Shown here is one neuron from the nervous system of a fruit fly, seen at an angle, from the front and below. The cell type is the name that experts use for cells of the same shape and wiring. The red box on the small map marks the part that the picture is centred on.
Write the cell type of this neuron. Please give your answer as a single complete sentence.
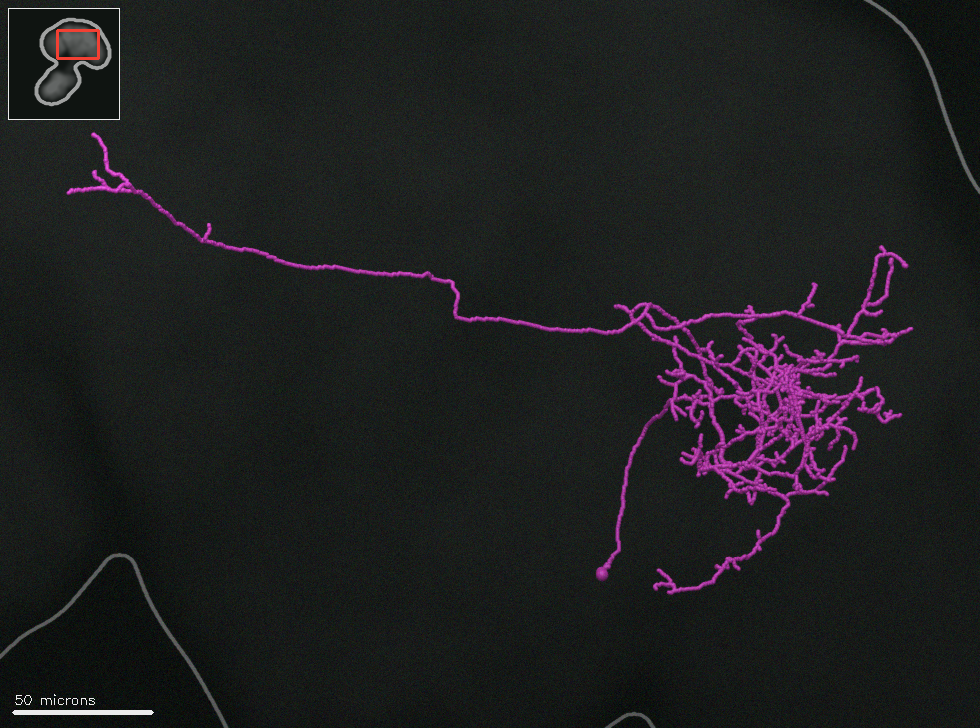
The cell type name for this neuron is AVLP511.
